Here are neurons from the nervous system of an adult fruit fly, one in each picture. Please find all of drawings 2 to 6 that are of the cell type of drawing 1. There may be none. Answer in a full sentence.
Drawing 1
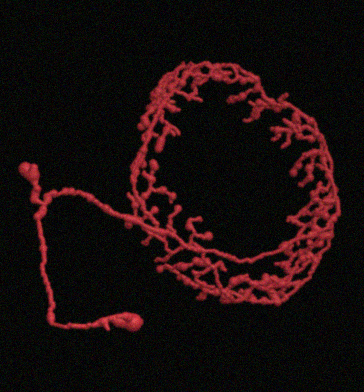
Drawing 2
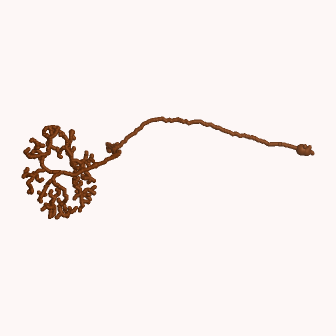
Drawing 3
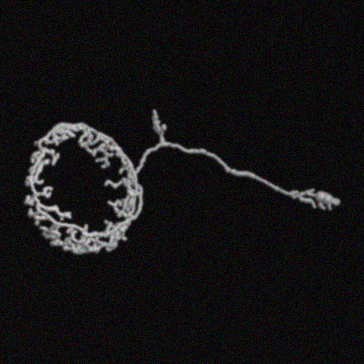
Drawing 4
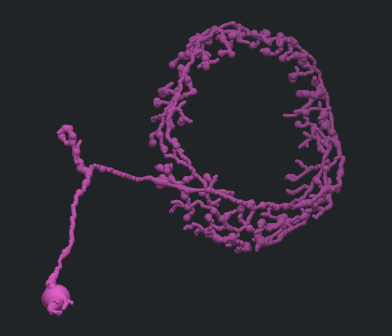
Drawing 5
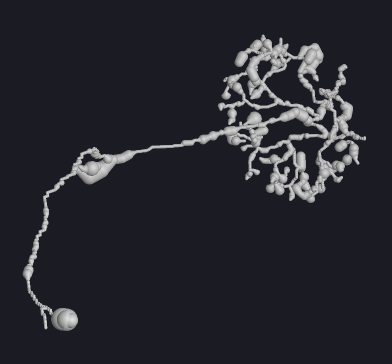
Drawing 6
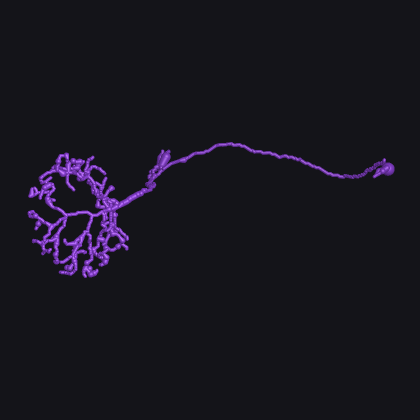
Drawing 3 and drawing 4 are of the same cell type.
